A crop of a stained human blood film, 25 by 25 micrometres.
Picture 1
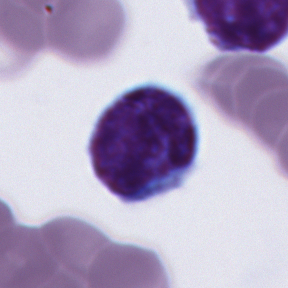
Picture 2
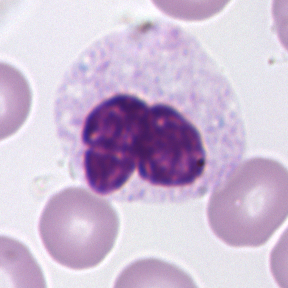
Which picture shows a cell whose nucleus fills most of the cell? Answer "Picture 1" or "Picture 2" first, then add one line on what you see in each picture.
Picture 1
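What picture 1 shows: The cytoplasm forms only a thin rim around the nucleus.
What picture 2 shows: The cytoplasm is abundant and pale lilac.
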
